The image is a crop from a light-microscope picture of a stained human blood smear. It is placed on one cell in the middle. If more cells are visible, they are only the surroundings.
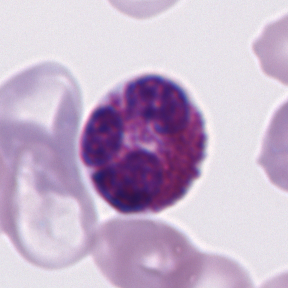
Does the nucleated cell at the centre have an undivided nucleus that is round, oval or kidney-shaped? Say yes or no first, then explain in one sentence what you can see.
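No. The nucleus is divided into several rounded lobes.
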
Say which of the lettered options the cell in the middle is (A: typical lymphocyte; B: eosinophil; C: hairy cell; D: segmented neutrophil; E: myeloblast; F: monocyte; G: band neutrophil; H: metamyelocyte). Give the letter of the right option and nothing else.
B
